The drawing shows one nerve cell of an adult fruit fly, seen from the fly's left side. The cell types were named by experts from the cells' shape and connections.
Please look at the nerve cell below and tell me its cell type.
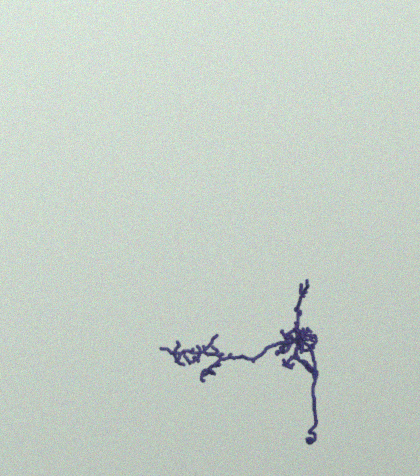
CB1601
